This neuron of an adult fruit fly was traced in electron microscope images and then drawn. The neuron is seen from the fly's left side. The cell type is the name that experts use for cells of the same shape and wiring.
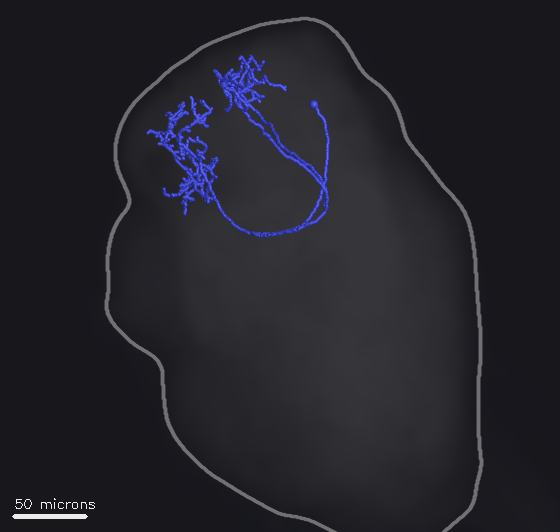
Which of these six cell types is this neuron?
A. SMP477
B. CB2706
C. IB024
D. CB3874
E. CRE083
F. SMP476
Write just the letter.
D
